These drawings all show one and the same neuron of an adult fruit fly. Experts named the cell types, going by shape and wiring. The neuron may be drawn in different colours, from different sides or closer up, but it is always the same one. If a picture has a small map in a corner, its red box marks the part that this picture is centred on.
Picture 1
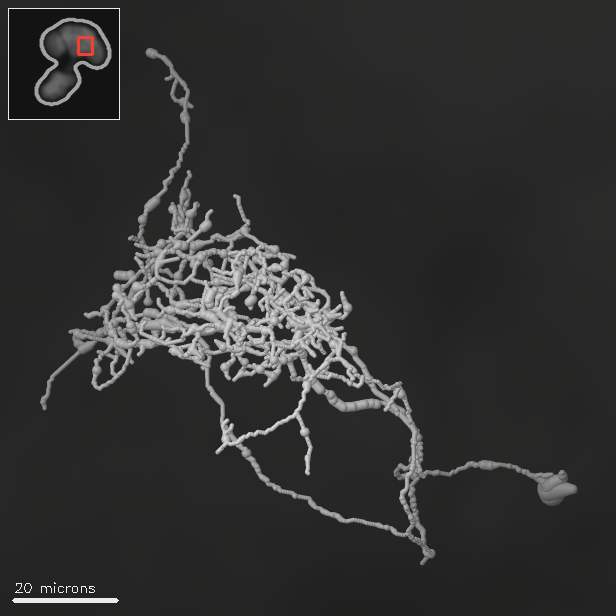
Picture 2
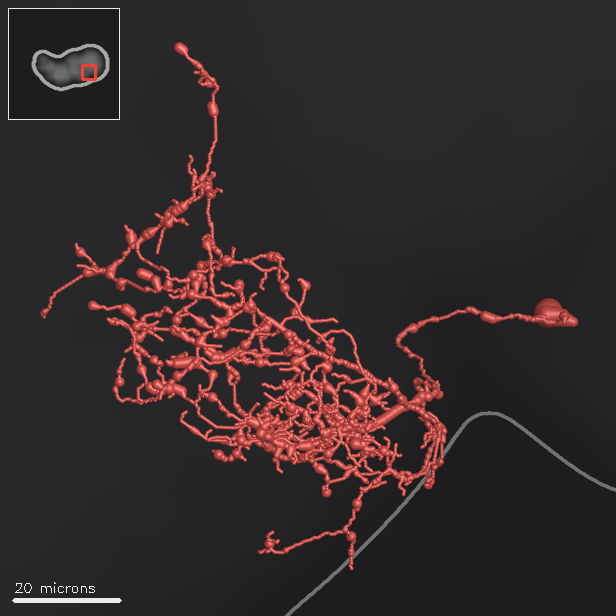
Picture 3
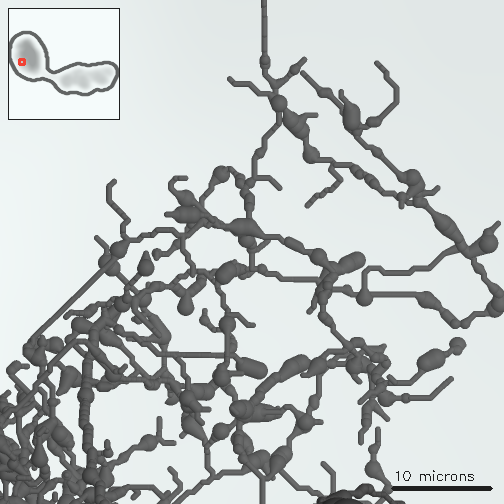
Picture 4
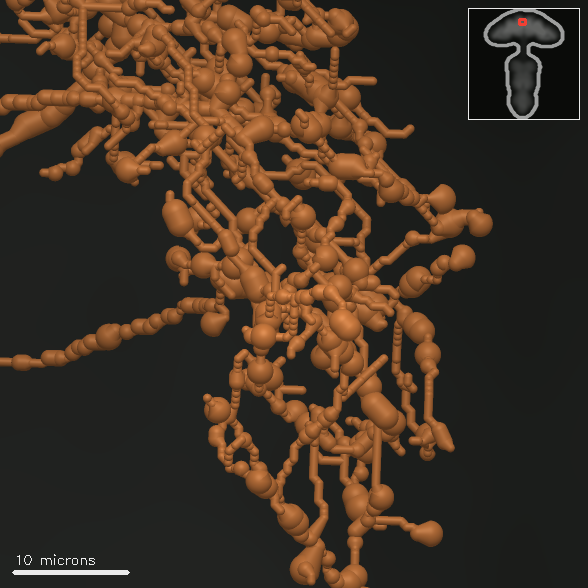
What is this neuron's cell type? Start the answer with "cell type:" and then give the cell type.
cell type: GNG627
